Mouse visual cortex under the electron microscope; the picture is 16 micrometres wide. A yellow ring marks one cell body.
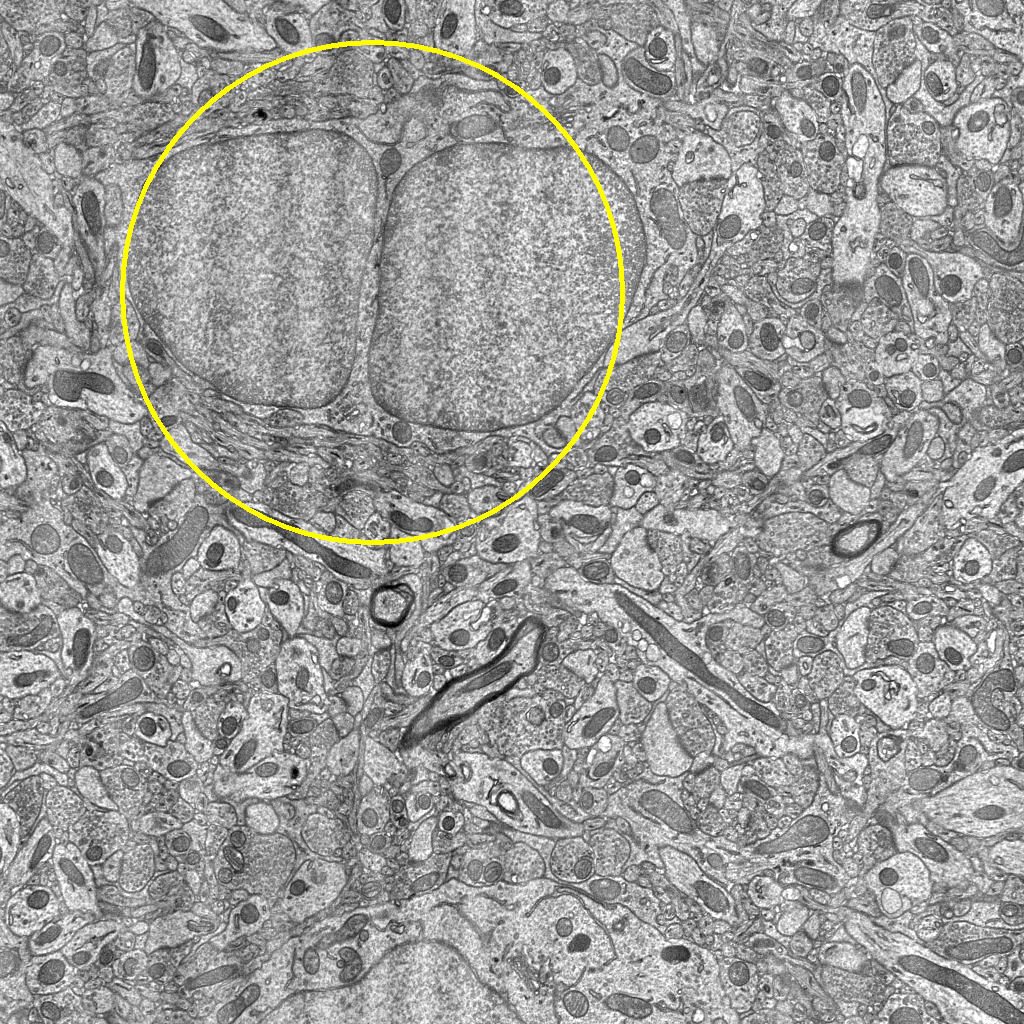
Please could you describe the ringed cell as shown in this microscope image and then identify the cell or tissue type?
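See these two nuclei? Both sit entirely within the picture, each with a rounded, slightly squared outline. Their envelopes are smooth, with no deep infoldings, and the chromatin is fine-grained and evenly spread, without thick dark clumps at the envelope. Neither shows a nucleolus that stands out. The ringed cell is an astrocyte.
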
